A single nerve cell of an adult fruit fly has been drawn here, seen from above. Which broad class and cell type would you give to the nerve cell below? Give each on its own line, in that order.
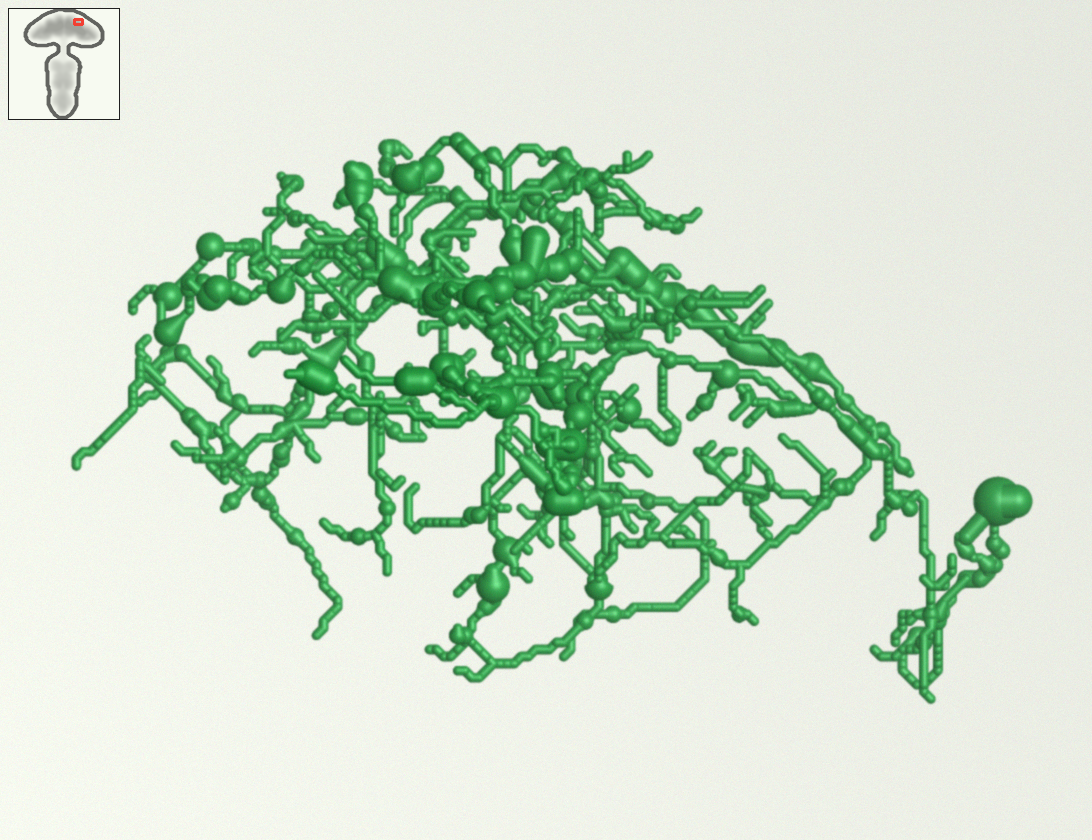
central-brain intrinsic neuron
AVLP385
